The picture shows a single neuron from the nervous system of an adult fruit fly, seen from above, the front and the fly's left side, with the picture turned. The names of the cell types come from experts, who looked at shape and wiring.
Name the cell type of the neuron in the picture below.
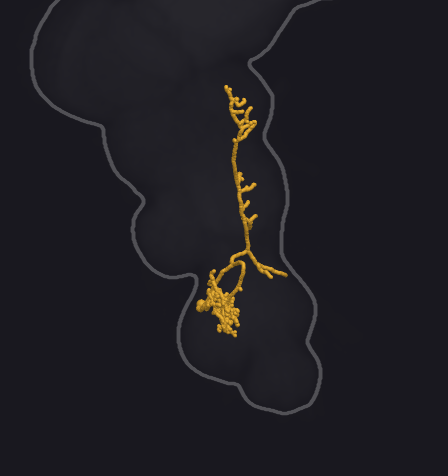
IN08B058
